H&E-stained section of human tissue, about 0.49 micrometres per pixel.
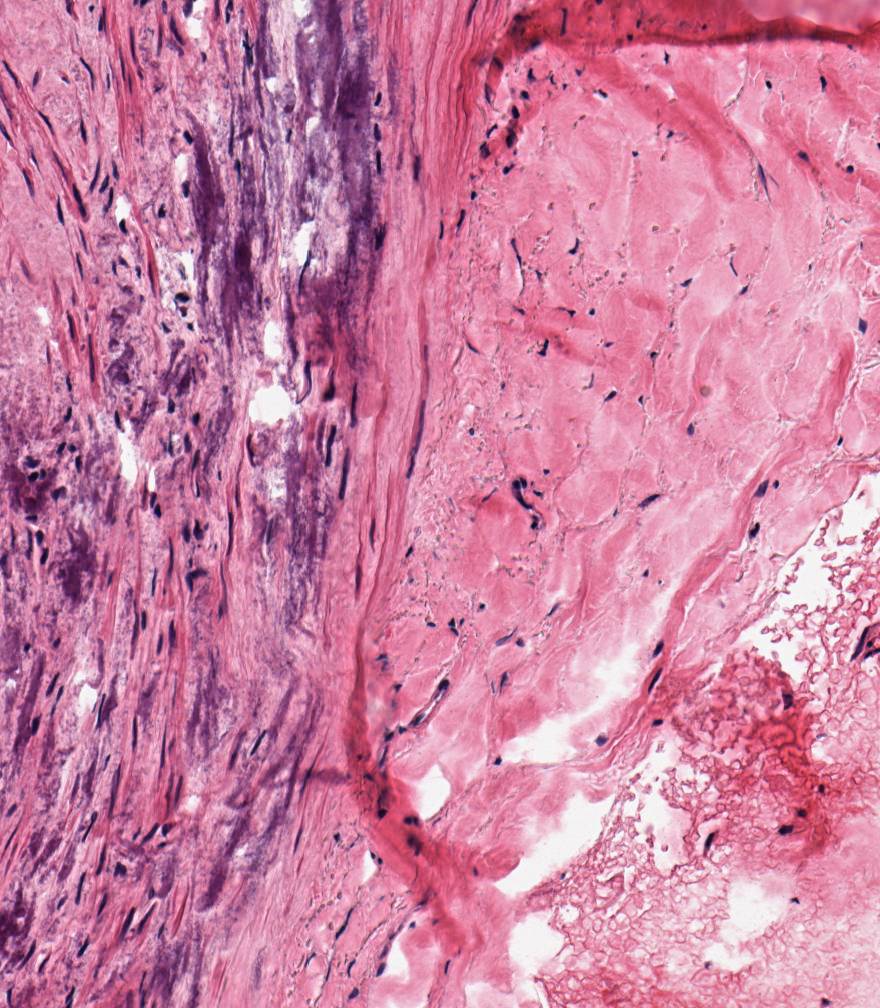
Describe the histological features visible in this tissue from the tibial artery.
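A dense, deeply eosinophilic band runs down the middle, dividing a fibrous left from a paler right. On the left, eosinophilic fibres run mainly vertically and in parallel, with elongated, spindle-shaped nuclei lying along them. The pale lower right corner has a fine, lacy meshwork texture.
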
